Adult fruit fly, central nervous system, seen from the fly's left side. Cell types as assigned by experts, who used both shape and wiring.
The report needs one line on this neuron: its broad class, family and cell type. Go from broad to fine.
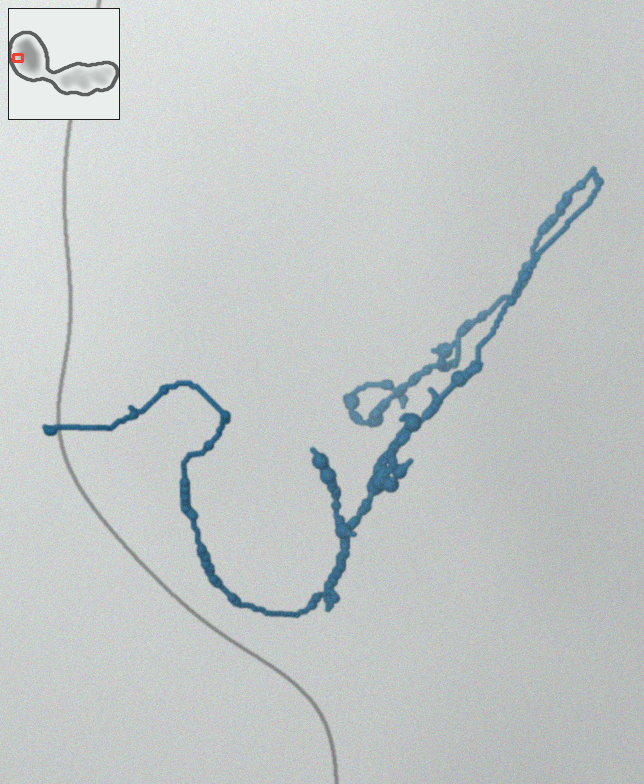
sensory neuron entering the brain; class olfactory; ORN_VC3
